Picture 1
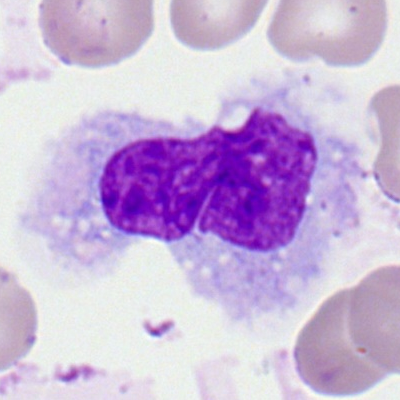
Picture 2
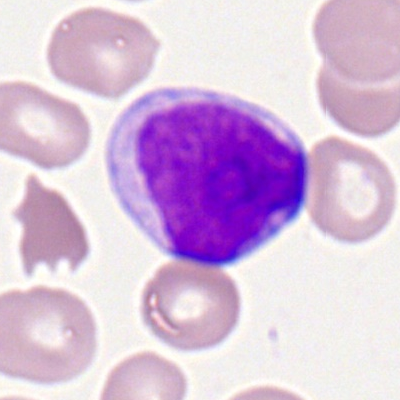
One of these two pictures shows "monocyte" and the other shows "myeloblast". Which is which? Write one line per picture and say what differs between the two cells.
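Picture 1: monocyte. Several small clear vacuoles lie in the cytoplasm, especially below the nucleus.
Picture 2: myeloblast. The cytoplasm contains no vacuoles.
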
